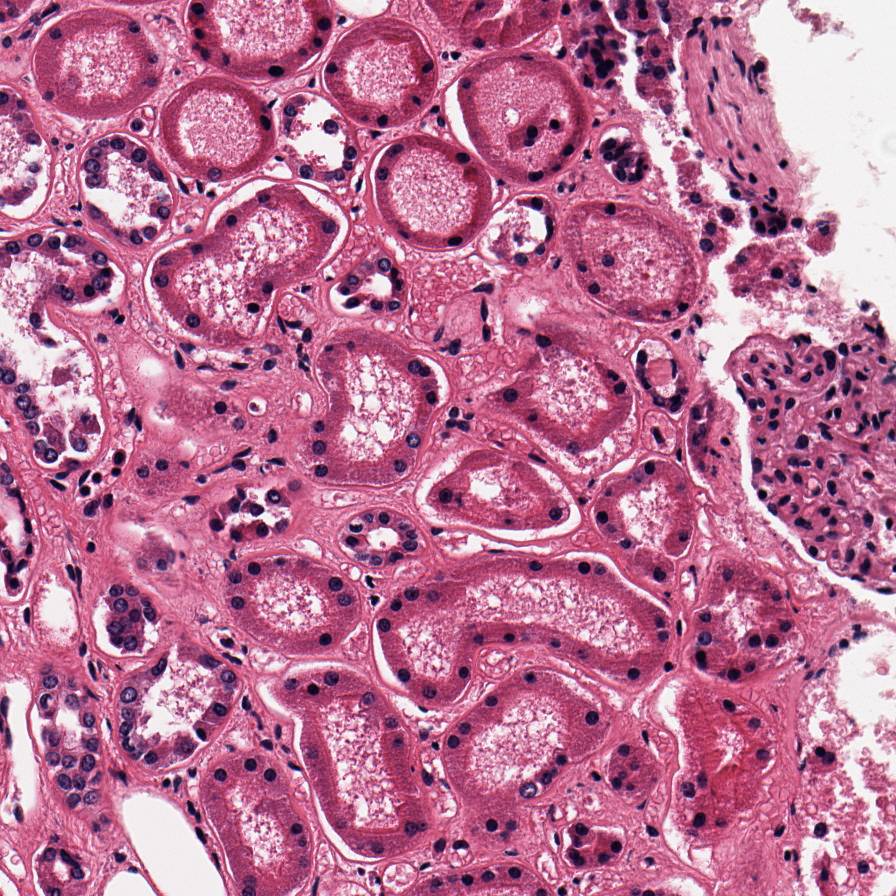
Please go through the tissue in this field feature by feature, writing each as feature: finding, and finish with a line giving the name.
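Tubules: closely packed, round, oval and curved, cut in cross and oblique section, filling most of the field
Lining of larger tubules: cuboidal cells, abundant pink granular cytoplasm
Lining nuclei: round, dark, set toward the base
Stroma: scant, pink, fibrillar, a few scattered spindle-shaped nuclei
Fat cells: none anywhere in the field
Name: renal cortex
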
